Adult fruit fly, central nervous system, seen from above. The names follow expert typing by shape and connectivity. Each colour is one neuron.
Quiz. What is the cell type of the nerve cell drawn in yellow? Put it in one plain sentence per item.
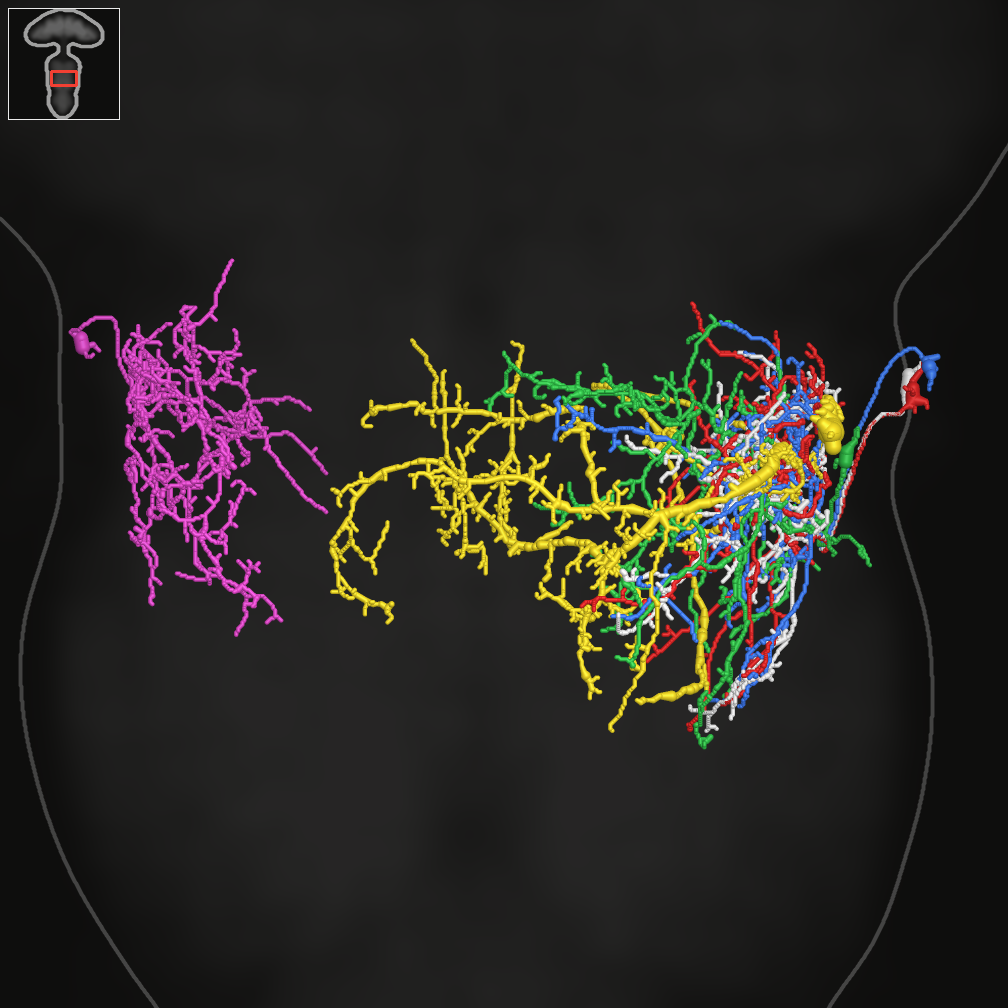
The cell type is dMS2.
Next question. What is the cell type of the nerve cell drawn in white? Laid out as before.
The cell type is IN16B068_b.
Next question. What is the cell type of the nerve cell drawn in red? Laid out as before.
The cell type is IN16B068_c.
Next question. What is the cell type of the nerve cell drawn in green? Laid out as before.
The cell type is IN16B069.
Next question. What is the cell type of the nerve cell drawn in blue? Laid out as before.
The cell type is IN16B068_a.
